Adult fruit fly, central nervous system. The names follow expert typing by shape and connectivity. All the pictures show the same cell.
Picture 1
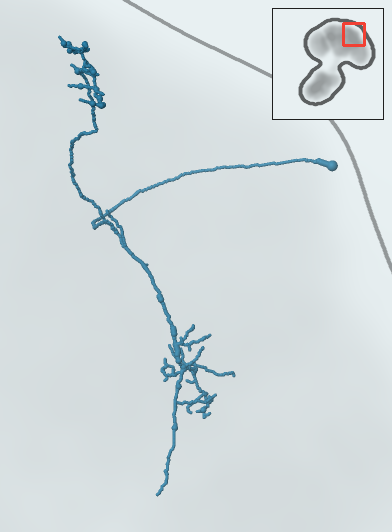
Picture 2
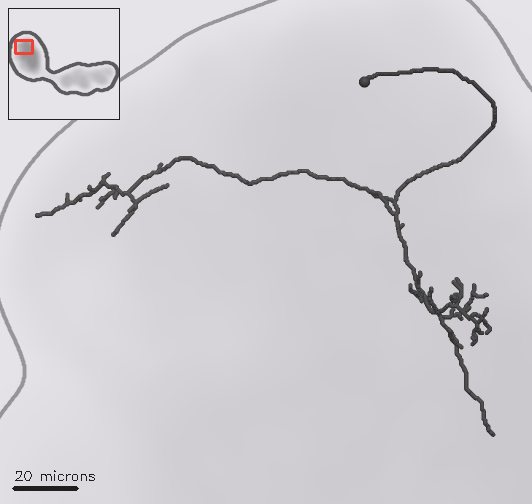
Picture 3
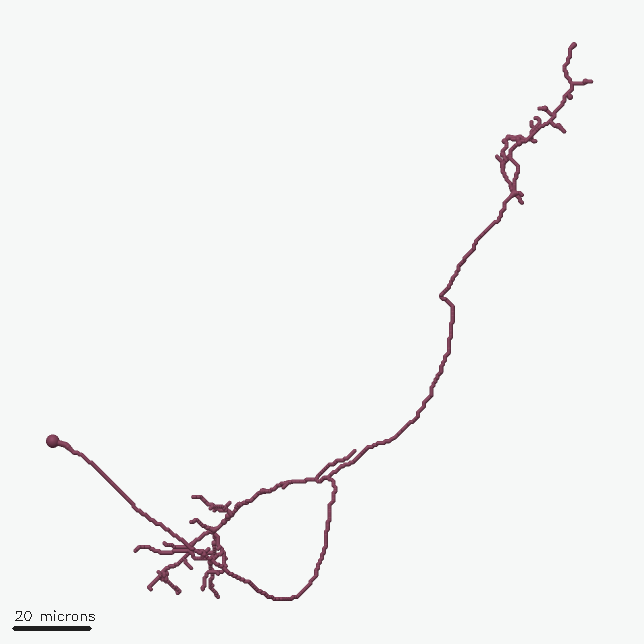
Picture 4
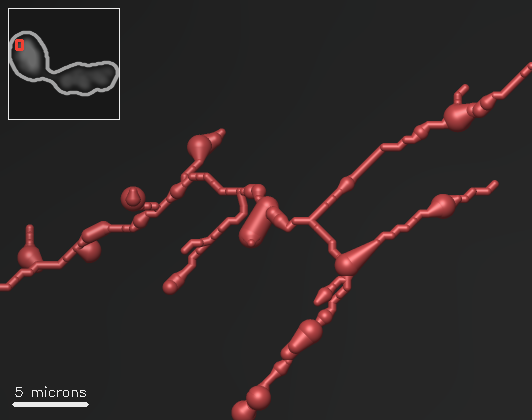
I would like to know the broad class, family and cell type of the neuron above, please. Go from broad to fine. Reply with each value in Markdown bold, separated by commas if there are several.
**central-brain intrinsic neuron**, **hemilineage SLPad1_posterior**, **CB1148**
